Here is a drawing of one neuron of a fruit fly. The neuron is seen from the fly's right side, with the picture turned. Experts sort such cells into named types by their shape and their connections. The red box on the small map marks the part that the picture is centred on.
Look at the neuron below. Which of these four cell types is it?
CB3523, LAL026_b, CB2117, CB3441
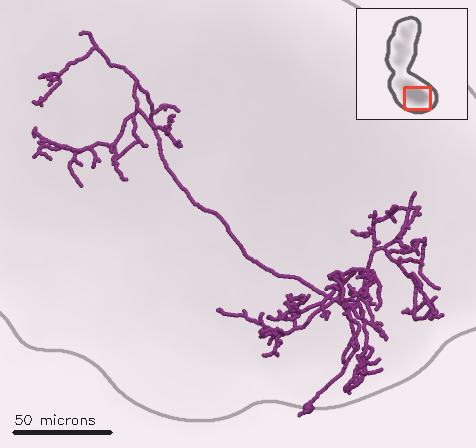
CB3441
